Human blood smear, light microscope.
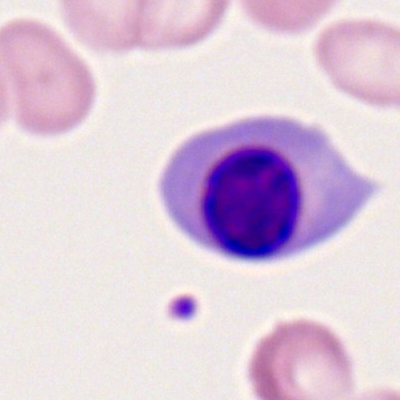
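Erythroblast, the one in the middle of this stained human blood smear under the light microscope. You'll see dense, dark purple chromatin in coarse clumps, and pale lilac-blue cytoplasm covering more area than the nucleus, its rim thinnest just below the nucleus.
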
